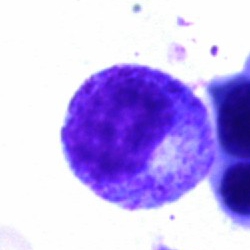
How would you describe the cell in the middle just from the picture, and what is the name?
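You've got a single unsegmented nucleus filling the upper-left part of the cell. The cytoplasm makes a crescent on the lower-right side, with fine pinkish-purple granules scattered through it. It's a myelocyte.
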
